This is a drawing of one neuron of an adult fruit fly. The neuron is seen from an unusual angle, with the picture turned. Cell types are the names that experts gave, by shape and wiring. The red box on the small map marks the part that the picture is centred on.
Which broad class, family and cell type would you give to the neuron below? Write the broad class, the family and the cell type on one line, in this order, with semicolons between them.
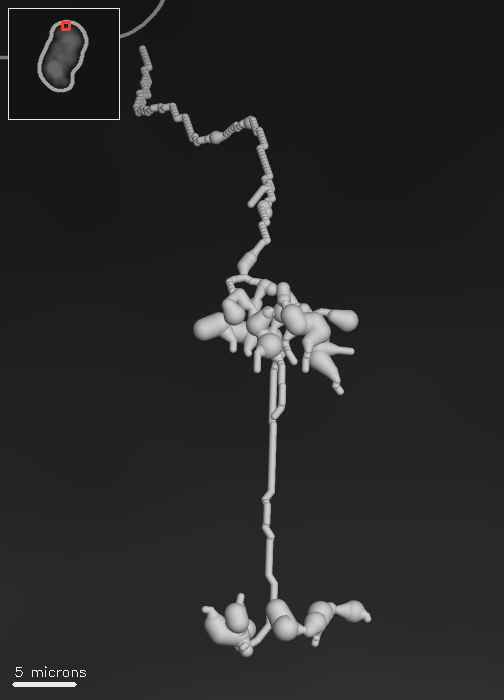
optic-lobe intrinsic neuron; L; L5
